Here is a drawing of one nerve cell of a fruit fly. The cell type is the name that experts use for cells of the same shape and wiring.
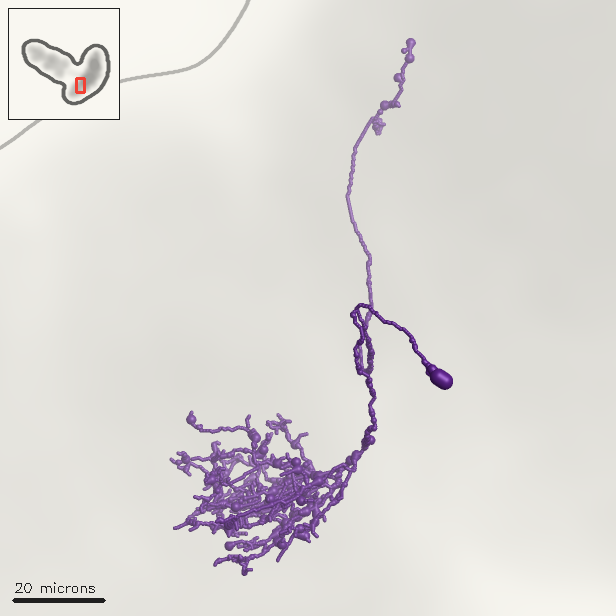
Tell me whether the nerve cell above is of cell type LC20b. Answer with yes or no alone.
yes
